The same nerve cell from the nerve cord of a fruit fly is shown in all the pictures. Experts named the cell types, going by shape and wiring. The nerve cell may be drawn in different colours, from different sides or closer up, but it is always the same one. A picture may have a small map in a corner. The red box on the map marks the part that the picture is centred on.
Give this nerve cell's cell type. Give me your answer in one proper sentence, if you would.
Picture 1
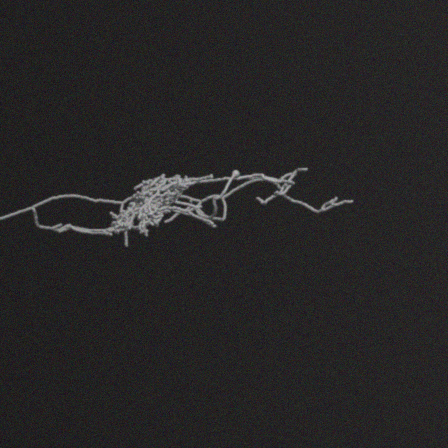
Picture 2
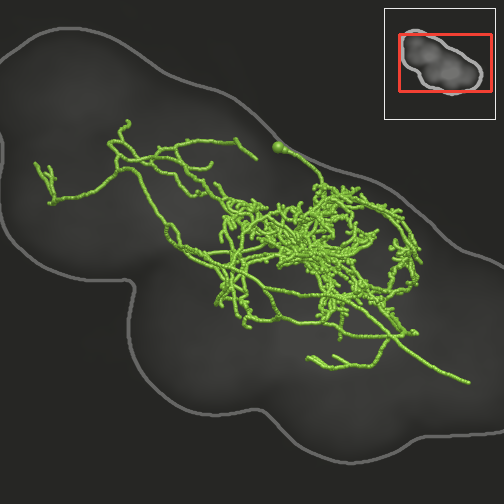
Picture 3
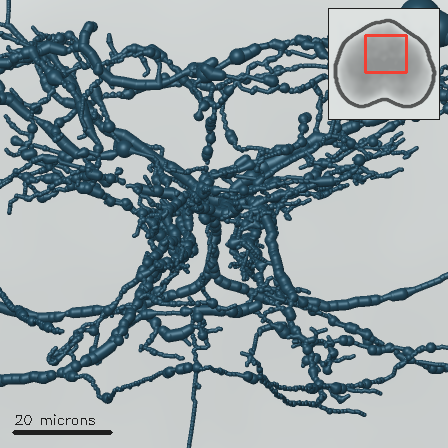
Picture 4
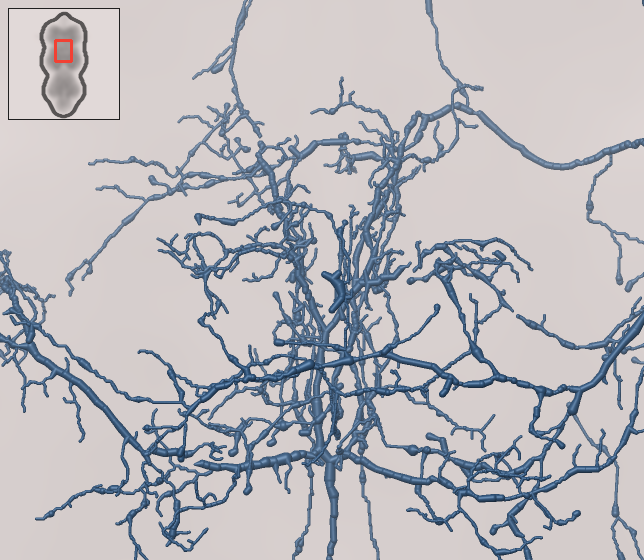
Regarding its cell type, the nerve cell is dMS9.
